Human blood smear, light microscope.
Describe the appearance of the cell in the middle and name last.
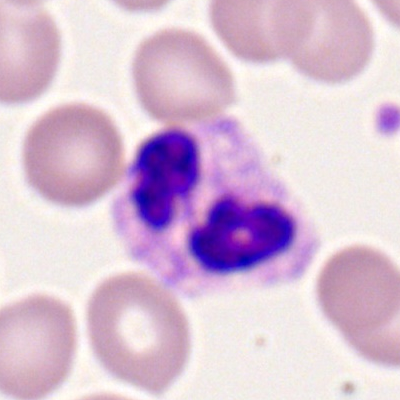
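Two separate-looking lobes make up the nucleus, one lying at the upper left of the cell and the other at the lower right. Plentiful pale pinkish-lilac cytoplasm surrounds them. Fine granules of the same pinkish-lilac are scattered through it. It is a segmented neutrophil.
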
